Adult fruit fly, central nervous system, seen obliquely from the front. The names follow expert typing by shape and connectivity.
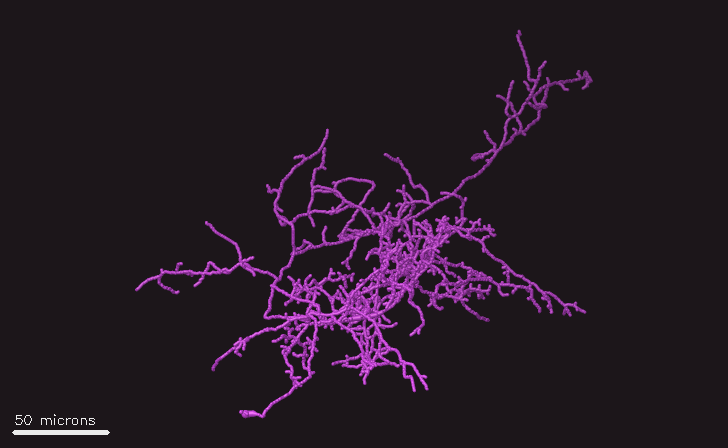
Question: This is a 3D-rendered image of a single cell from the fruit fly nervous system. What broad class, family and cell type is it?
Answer: nerve-cord intrinsic neuron; hemilineage 07B; IN07B016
